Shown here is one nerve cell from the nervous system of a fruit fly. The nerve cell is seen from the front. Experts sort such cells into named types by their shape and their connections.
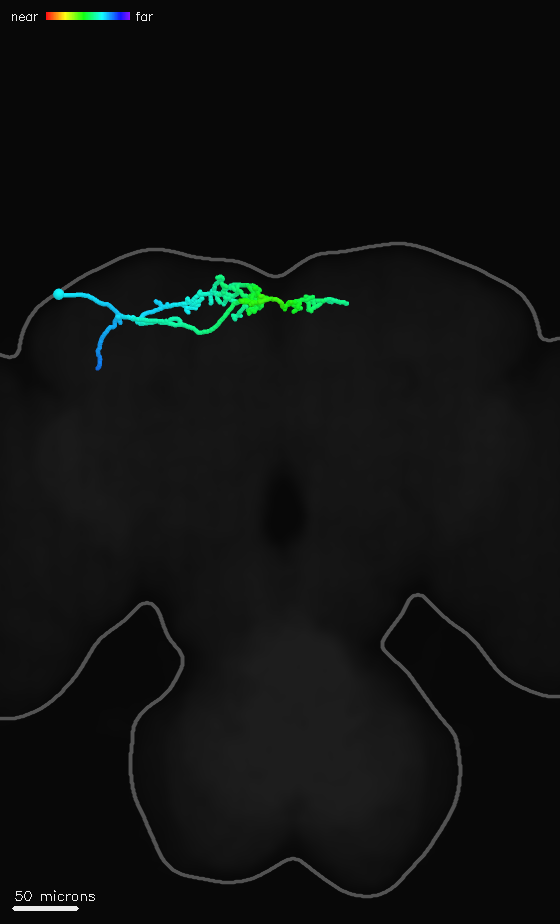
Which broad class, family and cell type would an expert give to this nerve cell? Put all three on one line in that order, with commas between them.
central-brain intrinsic neuron, hemilineage SLPpl1, SMP220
